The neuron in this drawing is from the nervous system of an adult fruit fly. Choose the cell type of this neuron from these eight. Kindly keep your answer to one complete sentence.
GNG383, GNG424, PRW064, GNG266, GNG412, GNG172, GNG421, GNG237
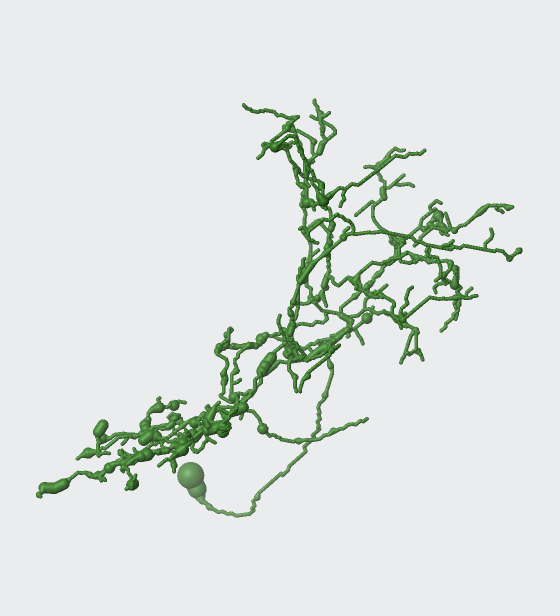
This neuron has been assigned cell type GNG421.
